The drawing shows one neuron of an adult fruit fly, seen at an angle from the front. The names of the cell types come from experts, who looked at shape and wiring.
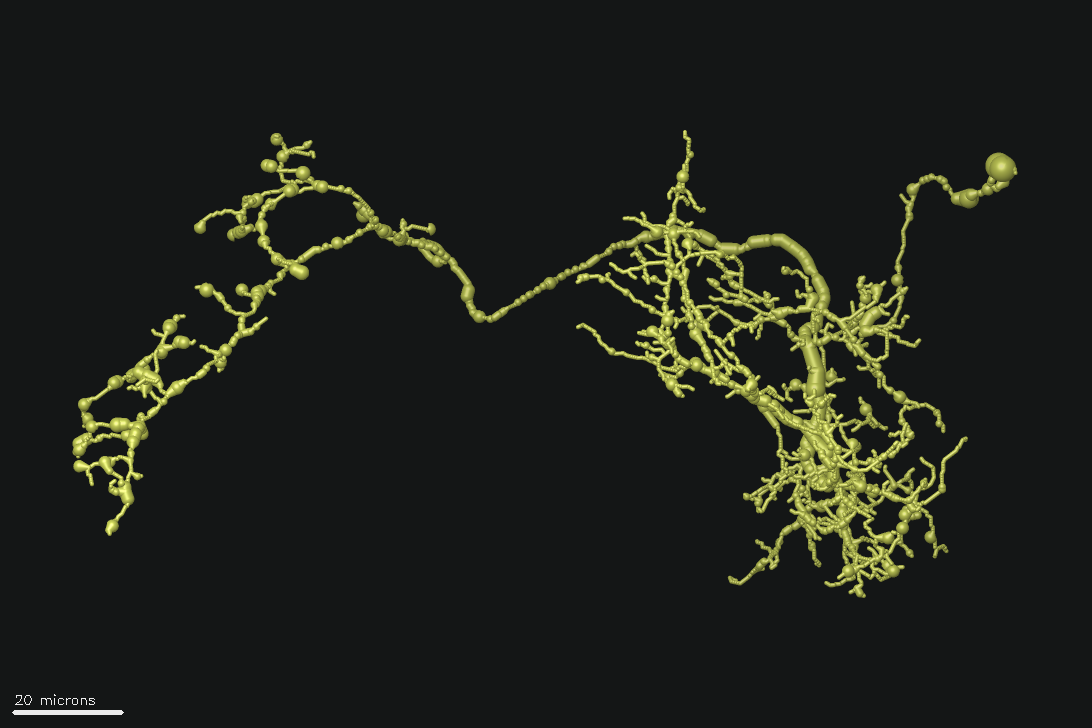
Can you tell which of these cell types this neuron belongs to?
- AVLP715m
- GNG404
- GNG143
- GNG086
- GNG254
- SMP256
SMP256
